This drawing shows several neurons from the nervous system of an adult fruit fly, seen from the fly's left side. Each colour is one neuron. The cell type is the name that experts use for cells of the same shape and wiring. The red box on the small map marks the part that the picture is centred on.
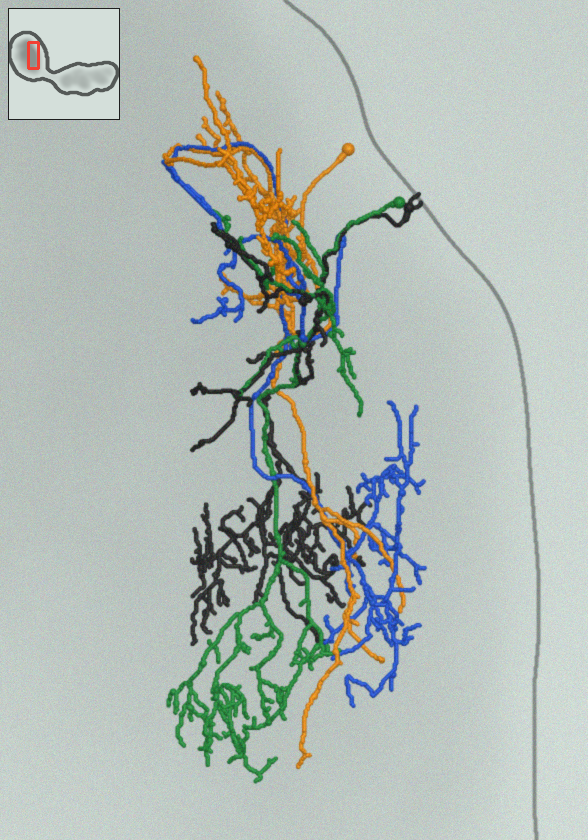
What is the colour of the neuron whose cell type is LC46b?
green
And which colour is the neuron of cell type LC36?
blue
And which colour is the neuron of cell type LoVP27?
black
